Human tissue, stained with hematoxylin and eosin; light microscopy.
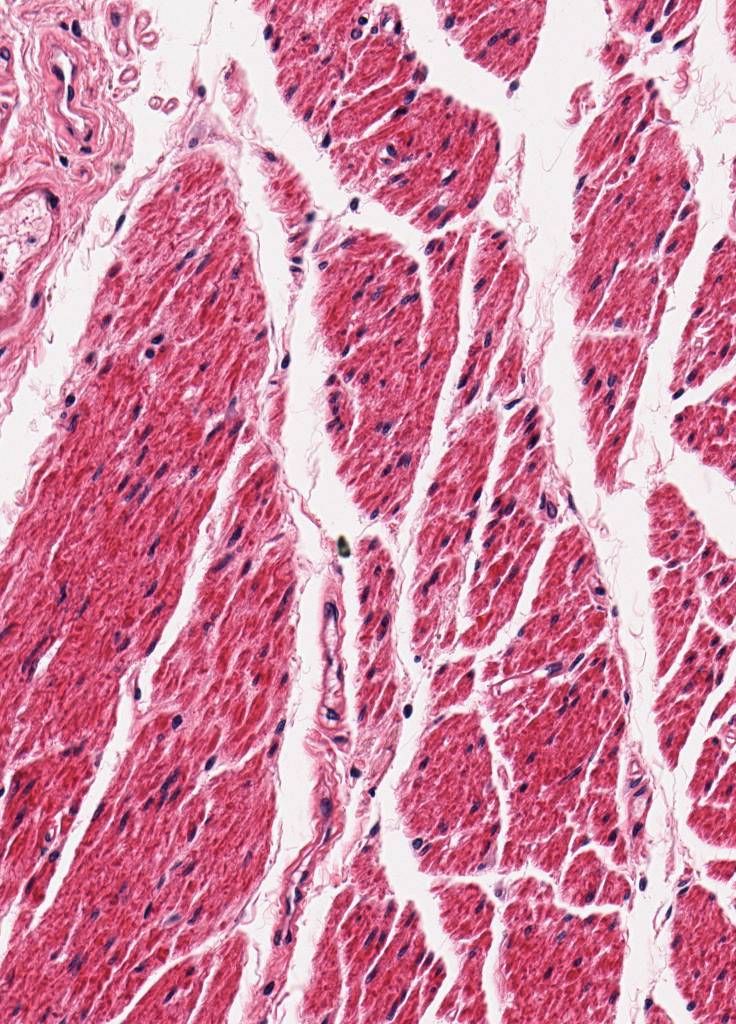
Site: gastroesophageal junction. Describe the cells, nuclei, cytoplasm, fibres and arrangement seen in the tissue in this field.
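First, extent: bundles of muscle fibres fill most of the field. Second, orientation: the fibres run mainly diagonally, from lower left toward upper right. Third, nuclei: oval, lying centrally within the fibres. Fourth, cytoplasm: stained deep pink-red.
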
